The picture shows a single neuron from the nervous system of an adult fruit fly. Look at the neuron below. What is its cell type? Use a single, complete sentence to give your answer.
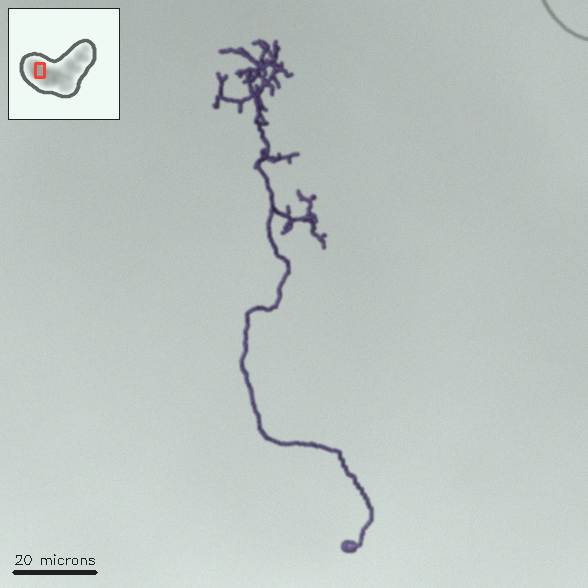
The cell type held by this neuron is Li27.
